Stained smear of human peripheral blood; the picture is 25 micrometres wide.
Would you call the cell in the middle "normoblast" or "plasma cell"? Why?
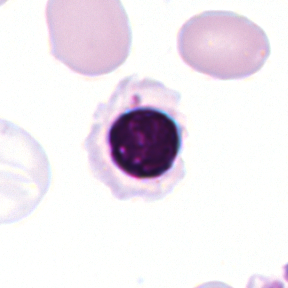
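The cell is a normoblast, not a plasma cell. What decides is the cytoplasm, which is very pale, almost colourless lilac, and not blue.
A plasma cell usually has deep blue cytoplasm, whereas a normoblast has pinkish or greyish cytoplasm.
The nucleus is round in outline, about 6 micrometres across, and sits off-centre toward the right side of the cell. Its chromatin is dark purple and dense, with only a few small paler patches. A single small purple dot lies in the cytoplasm just above the nucleus.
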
